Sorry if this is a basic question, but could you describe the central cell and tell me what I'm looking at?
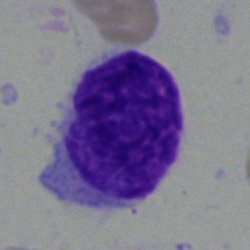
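The nucleus takes up most of this cell. Its chromatin is deep purple, mottled and patchy. I find no granules in the cytoplasm. At the lower left, though, the cytoplasm draws out into an irregular, ragged tag. So this is a hairy cell.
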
